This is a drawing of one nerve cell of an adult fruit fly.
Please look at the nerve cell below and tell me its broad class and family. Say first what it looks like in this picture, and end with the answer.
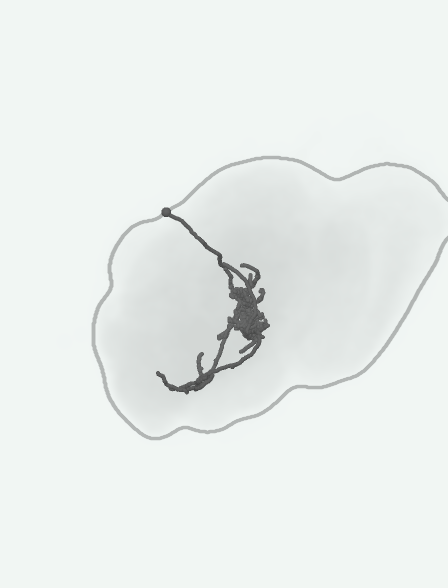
In this view it is taller than it is wide. It is a central-brain intrinsic neuron. Its family is hemilineage LALv1_ventral.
